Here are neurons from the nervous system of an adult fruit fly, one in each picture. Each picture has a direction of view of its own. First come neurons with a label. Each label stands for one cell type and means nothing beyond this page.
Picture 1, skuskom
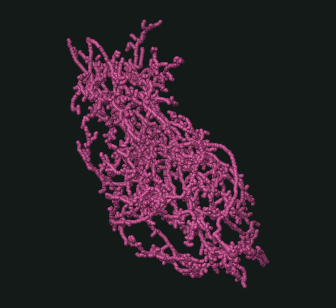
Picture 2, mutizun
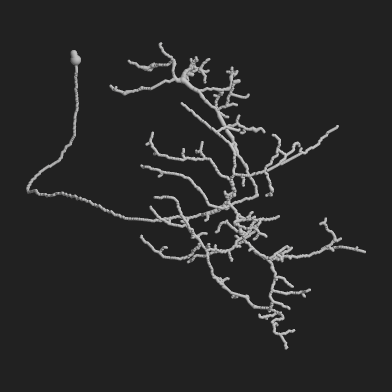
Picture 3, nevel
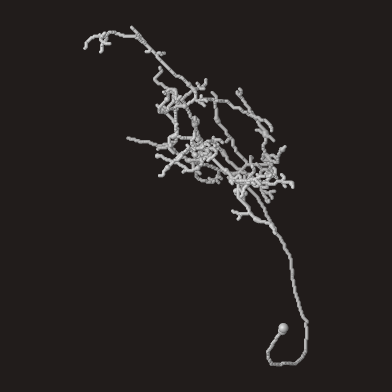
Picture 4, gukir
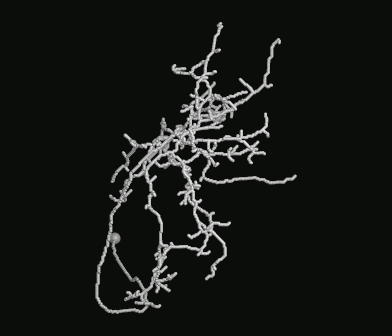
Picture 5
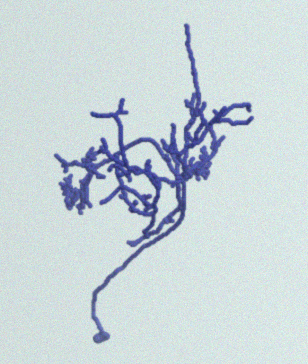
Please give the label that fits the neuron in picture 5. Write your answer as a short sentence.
It belongs to mutizun.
